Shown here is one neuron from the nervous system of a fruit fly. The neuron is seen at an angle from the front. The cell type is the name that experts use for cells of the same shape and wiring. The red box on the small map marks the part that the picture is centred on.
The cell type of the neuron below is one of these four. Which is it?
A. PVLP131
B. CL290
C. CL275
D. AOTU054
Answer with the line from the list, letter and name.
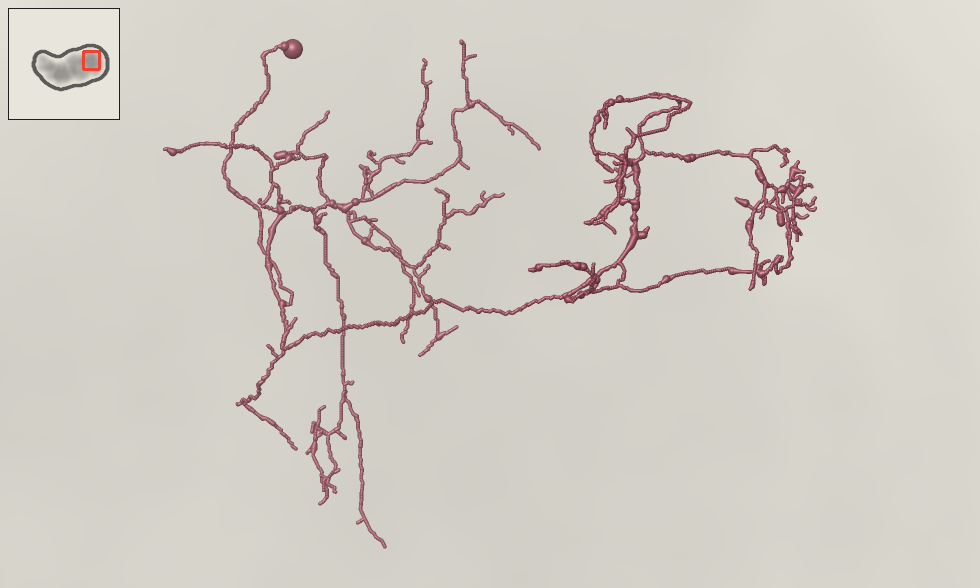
D. AOTU054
